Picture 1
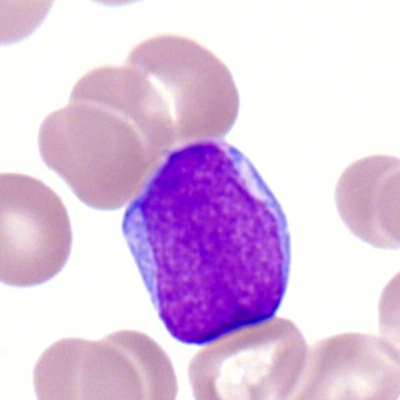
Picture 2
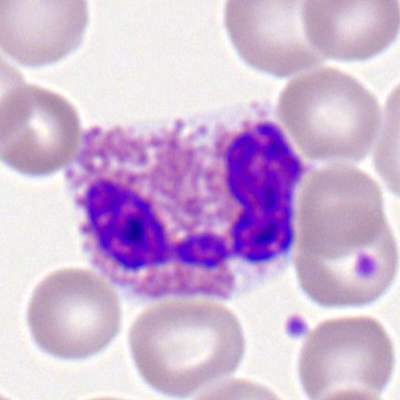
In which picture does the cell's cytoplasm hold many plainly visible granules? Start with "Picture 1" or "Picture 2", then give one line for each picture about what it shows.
Picture 2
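In picture 1: No granules are visible in the cytoplasm.
In picture 2: The cytoplasm is densely filled with pinkish-purple granules.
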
